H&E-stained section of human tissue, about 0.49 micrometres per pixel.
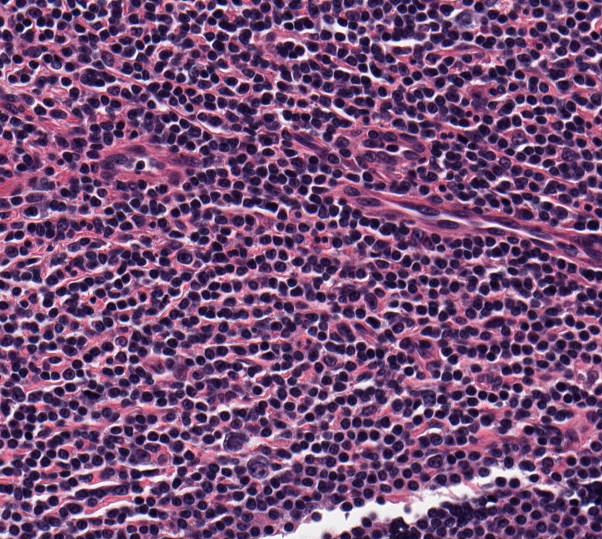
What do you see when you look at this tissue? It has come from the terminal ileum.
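A diffuse, densely packed sheet of small round cells occupies the entire field, without follicles or nodules. Most are small lymphocytes with round, dark, dense nuclei and scant cytoplasm. Scattered among them are a few cells with larger, paler oval nuclei. Thin strands of pink tissue carrying elongated spindle nuclei traverse the sheet, mostly obliquely.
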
